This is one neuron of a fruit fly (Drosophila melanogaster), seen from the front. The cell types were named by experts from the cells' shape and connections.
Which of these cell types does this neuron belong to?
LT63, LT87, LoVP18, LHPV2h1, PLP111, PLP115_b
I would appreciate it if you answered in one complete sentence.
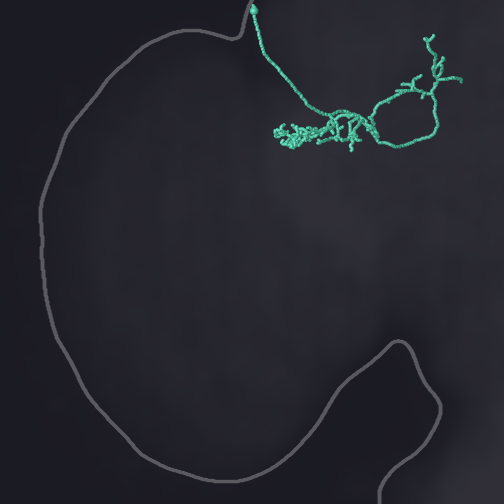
The neuron belongs to cell type PLP115_b.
